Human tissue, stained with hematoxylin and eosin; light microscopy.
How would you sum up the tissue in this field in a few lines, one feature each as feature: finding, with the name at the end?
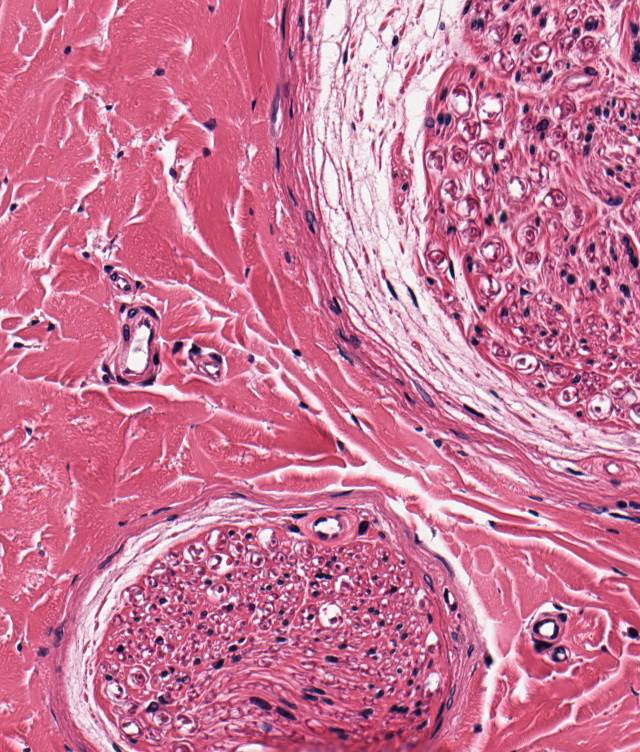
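Fibres: cut across, many small round profiles in both fascicles
Boundary: concentric layers of flattened cells, thin elongated nuclei running around edge
Band: pale, loose, wispy, upper left side of upper right fascicle
Vessel: small, clear lumen, in collagen at left middle
Name: tibial nerve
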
